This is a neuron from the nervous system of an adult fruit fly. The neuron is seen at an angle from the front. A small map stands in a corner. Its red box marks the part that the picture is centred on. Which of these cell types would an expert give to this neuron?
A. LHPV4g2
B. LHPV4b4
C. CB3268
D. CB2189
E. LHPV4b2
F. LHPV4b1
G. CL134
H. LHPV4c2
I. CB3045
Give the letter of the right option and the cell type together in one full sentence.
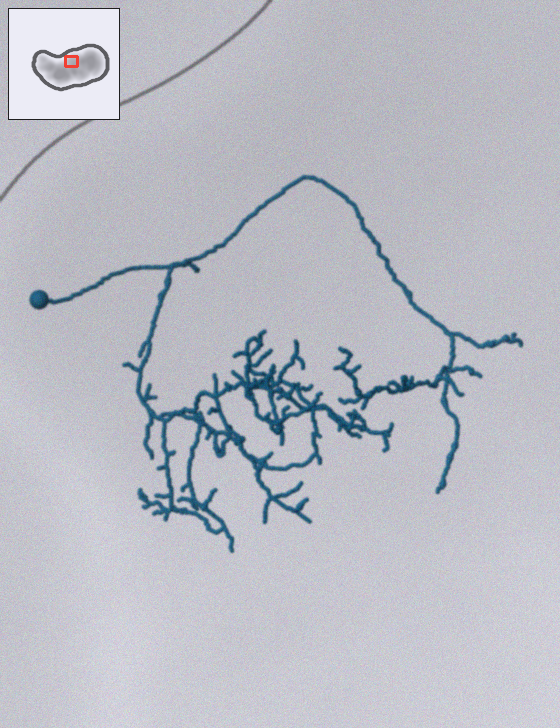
The neuron falls under CB3268, the cell type named in option C.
